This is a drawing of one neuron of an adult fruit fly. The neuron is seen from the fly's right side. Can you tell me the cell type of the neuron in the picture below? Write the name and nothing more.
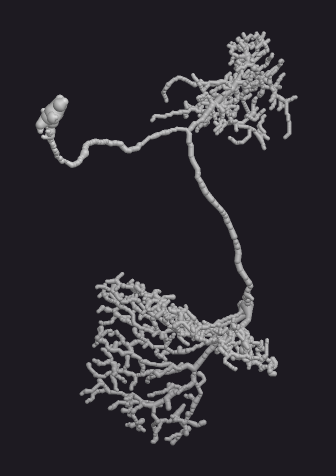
FB6A_b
